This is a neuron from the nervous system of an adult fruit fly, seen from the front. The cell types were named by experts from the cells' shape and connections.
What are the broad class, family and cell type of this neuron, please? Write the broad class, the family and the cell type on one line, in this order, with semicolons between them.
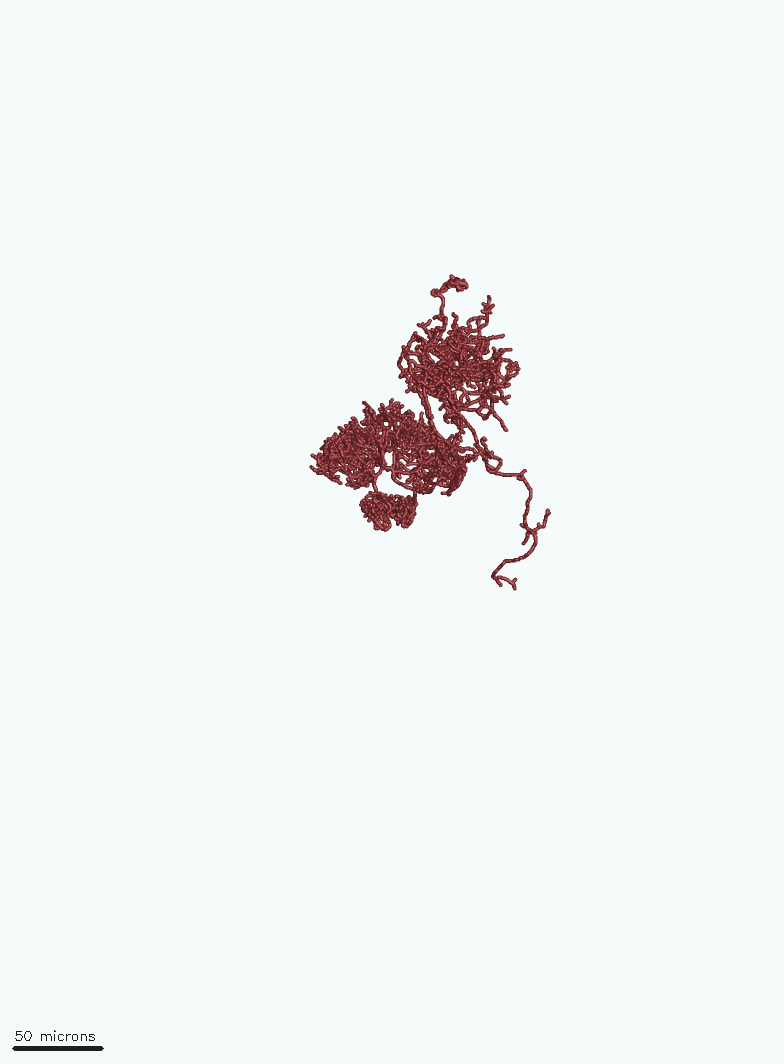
central-brain intrinsic neuron; class CX; FB1H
